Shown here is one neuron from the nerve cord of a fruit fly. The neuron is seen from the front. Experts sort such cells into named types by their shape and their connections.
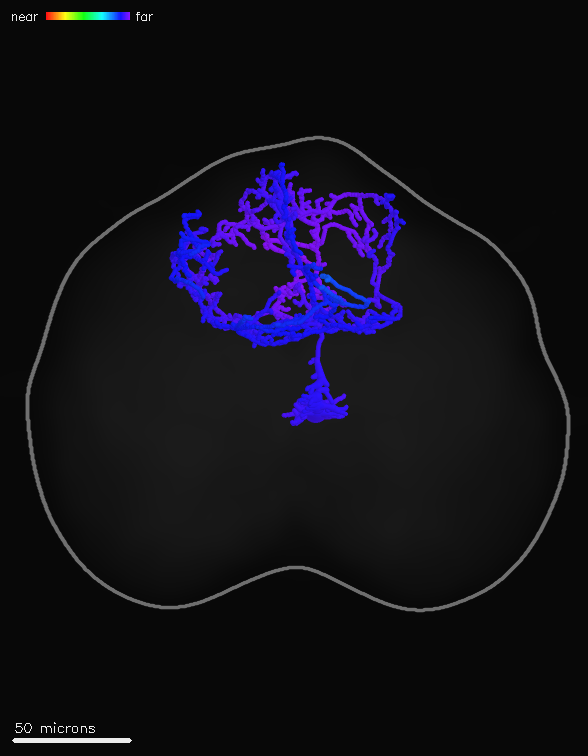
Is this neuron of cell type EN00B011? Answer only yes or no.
no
